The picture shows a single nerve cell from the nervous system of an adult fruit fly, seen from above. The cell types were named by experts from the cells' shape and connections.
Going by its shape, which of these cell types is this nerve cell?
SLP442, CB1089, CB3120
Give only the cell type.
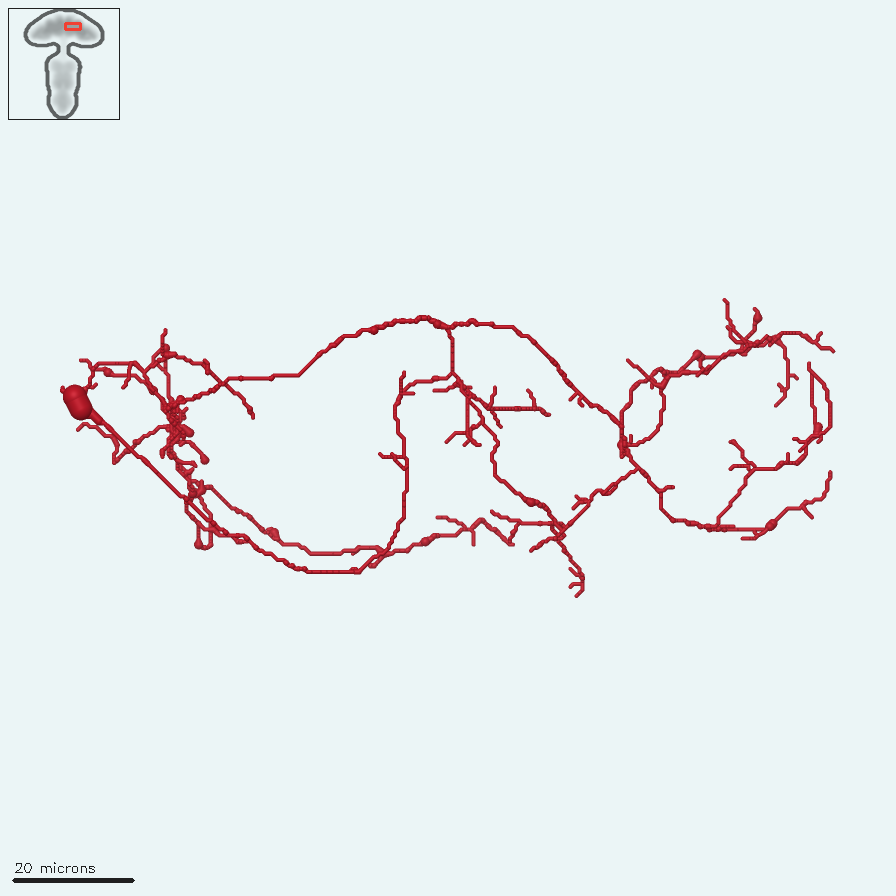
CB3120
